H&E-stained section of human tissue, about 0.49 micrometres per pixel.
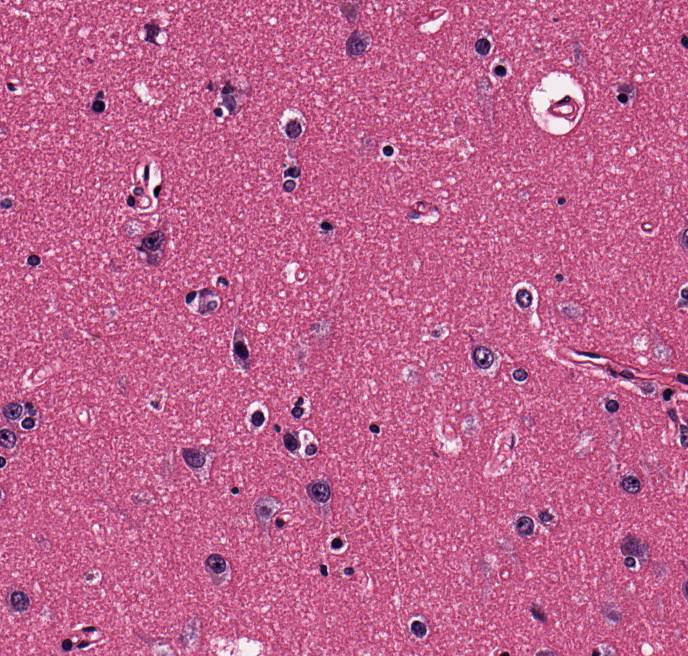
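Cerebral cortex, H&E. Single cells scattered in a continuous pink background; no layers, bundles or gland-like groups. Neurons: round pale nuclei, one prominent nucleolus each. Small round dark nuclei with little visible cytoplasm, scattered throughout, outnumber the neurons. Small dark glial nuclei abut neuron bodies in places, e.g. field centre.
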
